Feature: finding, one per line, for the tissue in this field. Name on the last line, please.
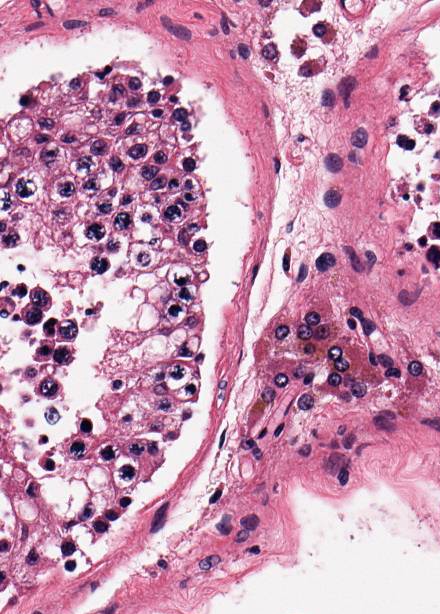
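Tubule: just one, large and rounded, filling the left half
Lining: many layers of crowded germ cells, their nuclei round and darkly stained
Interstitium: loose, lying to the tubule's right
Leydig cells: a cluster with pink cytoplasm, right centre
Upper right interstitium: cells with round, pale purple nuclei, nucleoli visible
Name: testis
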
